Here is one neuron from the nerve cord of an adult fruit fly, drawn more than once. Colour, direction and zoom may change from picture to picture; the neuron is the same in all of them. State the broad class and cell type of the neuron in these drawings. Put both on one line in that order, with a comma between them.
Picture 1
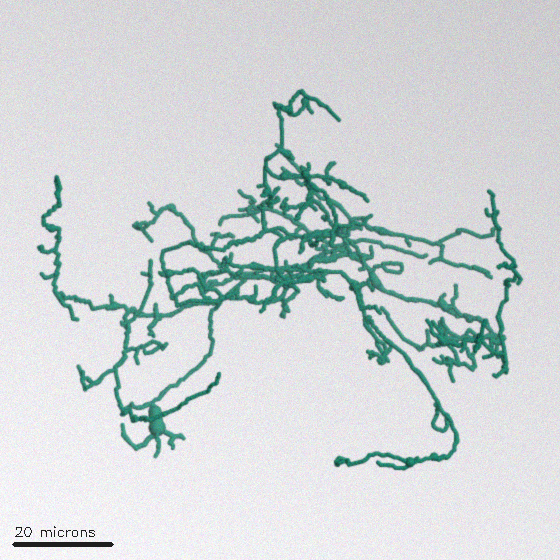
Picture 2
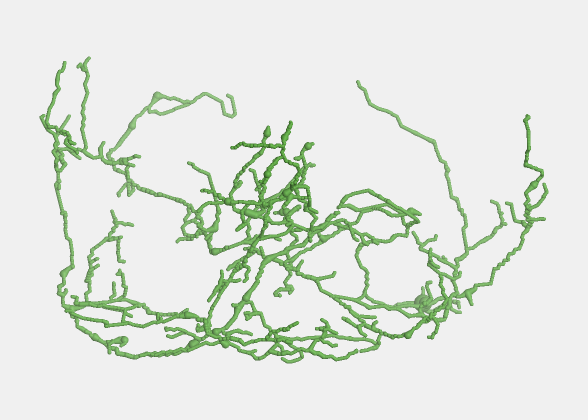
nerve-cord intrinsic neuron, INXXX279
